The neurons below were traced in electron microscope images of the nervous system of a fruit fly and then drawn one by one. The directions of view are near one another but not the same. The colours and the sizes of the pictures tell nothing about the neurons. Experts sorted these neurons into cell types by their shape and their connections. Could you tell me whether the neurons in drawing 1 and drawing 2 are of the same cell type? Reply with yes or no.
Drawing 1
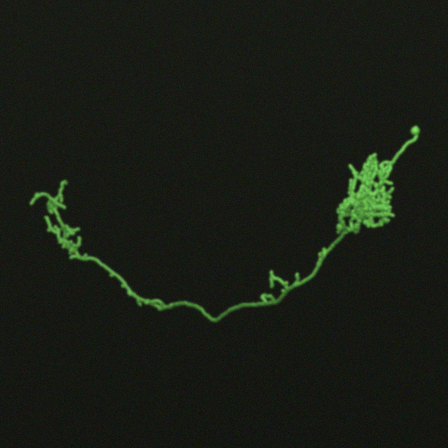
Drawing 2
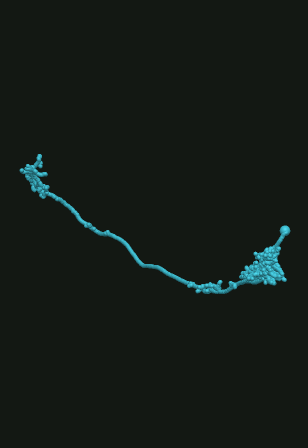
yes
